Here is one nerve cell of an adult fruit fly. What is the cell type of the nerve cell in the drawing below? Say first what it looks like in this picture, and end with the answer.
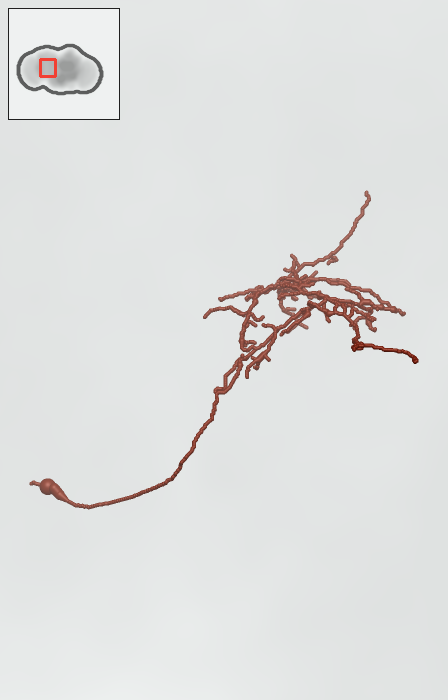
The picture shows dozens of branch ends. As drawn here it is about as wide as it is tall. It is a central-brain intrinsic neuron. The cell type is CB2425.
